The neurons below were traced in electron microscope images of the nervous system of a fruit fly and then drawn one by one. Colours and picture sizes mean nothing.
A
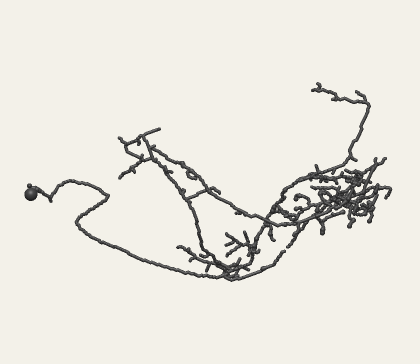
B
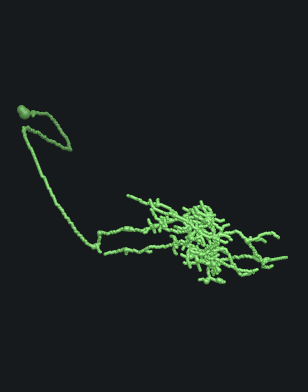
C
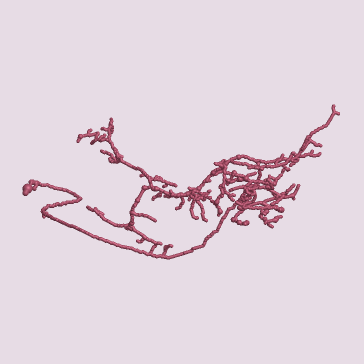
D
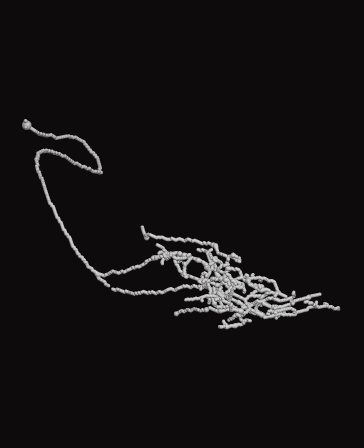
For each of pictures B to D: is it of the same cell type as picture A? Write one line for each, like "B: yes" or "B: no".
B: no
C: yes
D: no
